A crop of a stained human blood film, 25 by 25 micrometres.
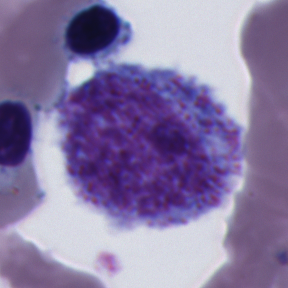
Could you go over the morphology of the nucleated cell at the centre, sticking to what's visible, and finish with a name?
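Reddish-purple granules reach right out to the cell edge. Nucleus largely hidden by the overlying granules; a faint darker nuclear area shows slightly right of the cell's centre. Promyelocyte.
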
